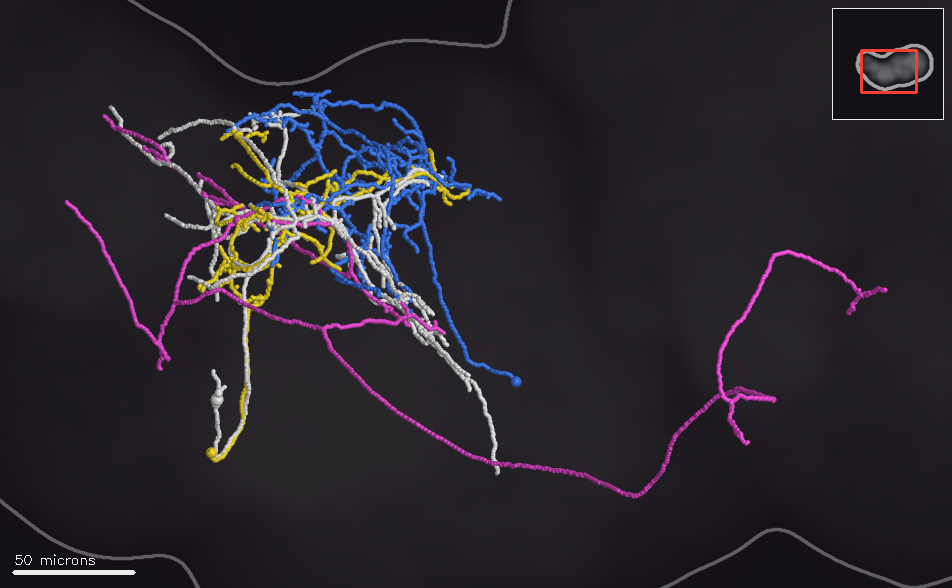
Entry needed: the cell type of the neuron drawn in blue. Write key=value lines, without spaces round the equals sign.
cell_type=IN08A040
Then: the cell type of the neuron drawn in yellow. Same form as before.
cell_type=IN03B089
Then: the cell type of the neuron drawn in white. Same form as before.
cell_type=IN03B054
